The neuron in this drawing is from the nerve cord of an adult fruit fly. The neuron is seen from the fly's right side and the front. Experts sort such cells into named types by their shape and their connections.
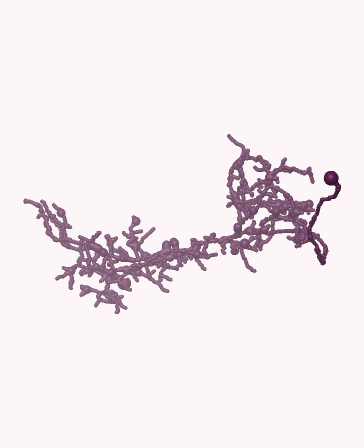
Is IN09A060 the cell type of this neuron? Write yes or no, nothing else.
yes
